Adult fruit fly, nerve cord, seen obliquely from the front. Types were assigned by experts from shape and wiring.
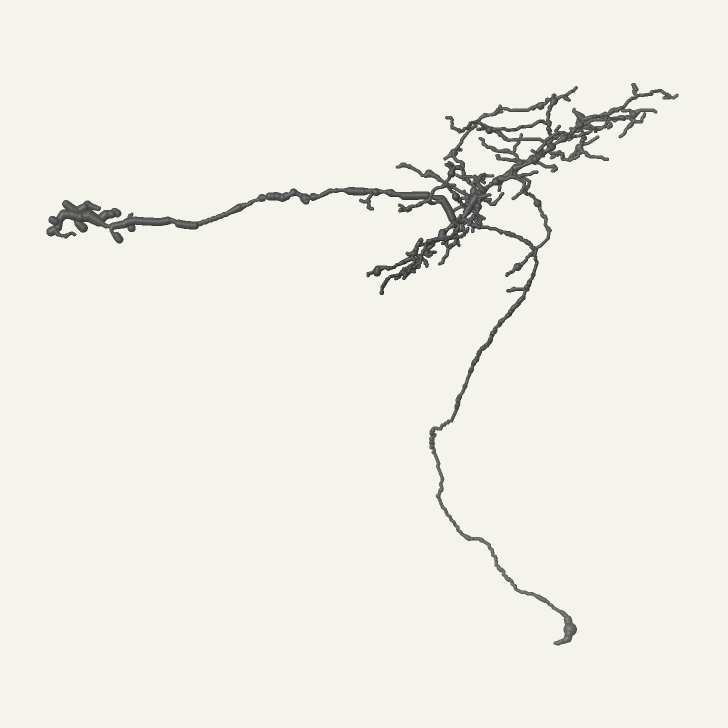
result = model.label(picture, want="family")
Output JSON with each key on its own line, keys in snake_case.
{
 "family": "hemilineage 06A"
}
